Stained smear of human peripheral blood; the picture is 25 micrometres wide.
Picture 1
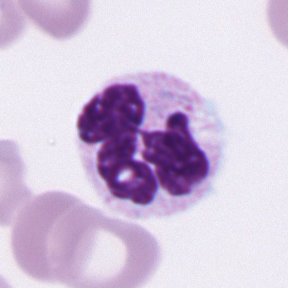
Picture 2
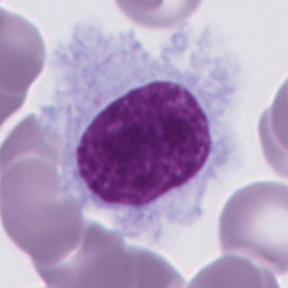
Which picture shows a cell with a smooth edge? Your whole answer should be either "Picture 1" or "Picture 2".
Picture 1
